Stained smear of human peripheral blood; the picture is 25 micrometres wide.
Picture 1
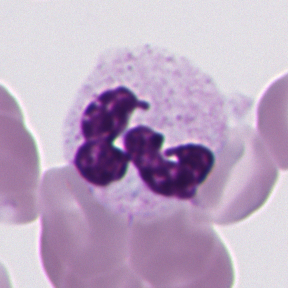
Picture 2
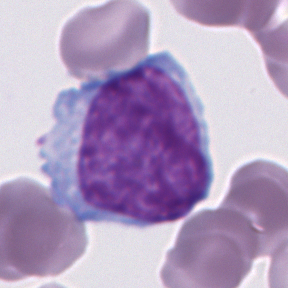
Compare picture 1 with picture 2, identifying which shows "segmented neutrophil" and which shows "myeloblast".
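Of the two, the segmented neutrophil is the cell in picture 1, and the myeloblast is in picture 2. Item one, cytoplasm: in the segmented neutrophil it is abundant and pale pinkish, in the myeloblast pale blue.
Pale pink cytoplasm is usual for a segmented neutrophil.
Item two, granules: fine lilac granules are scattered throughout the segmented neutrophil's cytoplasm.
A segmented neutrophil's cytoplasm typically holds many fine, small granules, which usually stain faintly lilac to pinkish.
Item three, chromatin: it is dense, dark purple and clumped in the segmented neutrophil, but mottled in the myeloblast, with darker purple patches separated by paler spaces. Item four, nucleoli: none are visible in the segmented neutrophil, and no distinct nucleoli can be seen in the myeloblast either. Item five, the myeloblast's nucleus: it has a rounded outline without lobes or a deep indentation, measures about 14 by 11 micrometres in a cell about 16 micrometres across, and fills about 70% of the cell's area. Item six, the myeloblast's rim and edge: its cytoplasm forms a broad rim on the left and only a thin rim on the right, and the left edge of the cell is ragged, with small knob-like projections. Item seven, outline and neighbours of the segmented neutrophil: it is roughly round, with red cells pressing against its lower edge.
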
